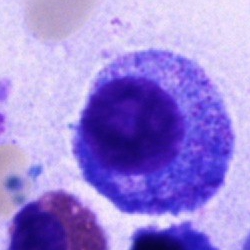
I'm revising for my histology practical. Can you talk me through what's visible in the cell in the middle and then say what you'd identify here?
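Here a round outline encloses a nucleus set off-centre, toward the upper left of the cell. Blue cytoplasm forms a wide rim around that nucleus. This cell is a promyelocyte.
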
